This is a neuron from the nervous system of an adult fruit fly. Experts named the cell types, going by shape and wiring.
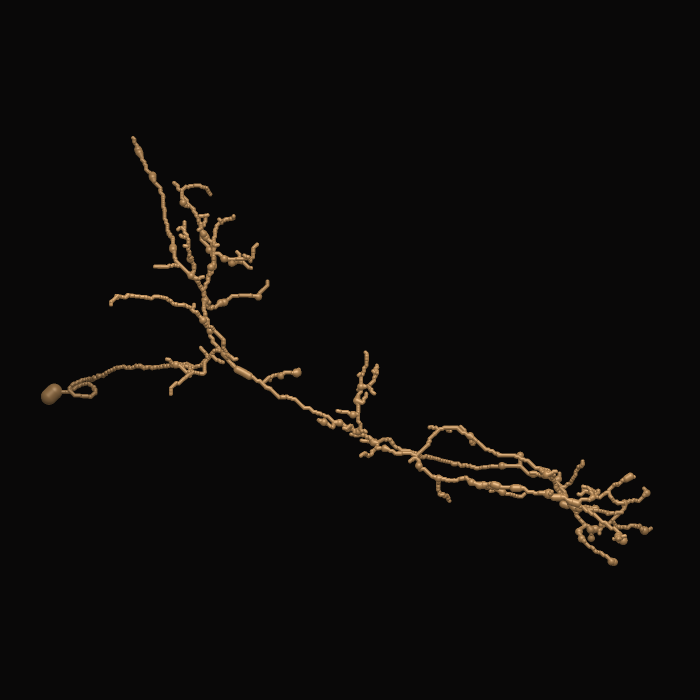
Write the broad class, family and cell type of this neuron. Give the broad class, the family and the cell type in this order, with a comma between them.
nerve-cord intrinsic neuron, hemilineage 12B, IN12B083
